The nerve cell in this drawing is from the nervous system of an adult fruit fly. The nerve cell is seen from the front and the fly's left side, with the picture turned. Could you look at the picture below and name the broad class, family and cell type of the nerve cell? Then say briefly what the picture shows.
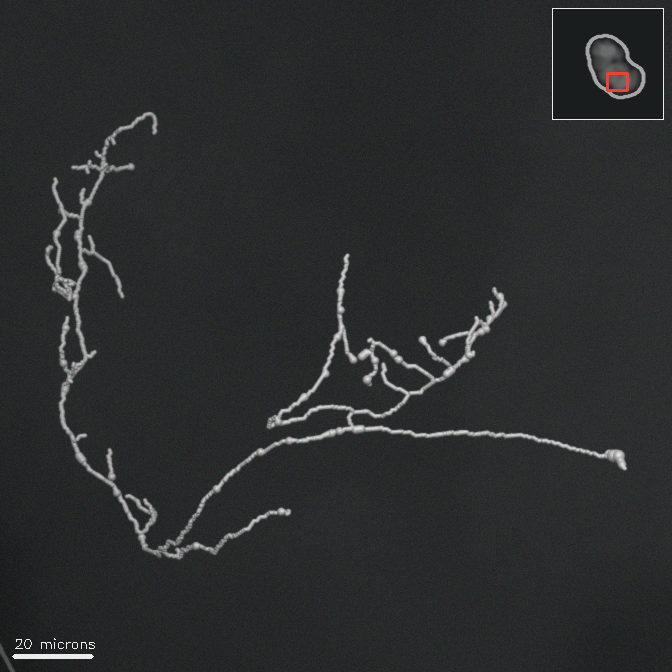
It is a central-brain intrinsic neuron. The family is hemilineage EBa1. The cell type is ATL009. By the scale bar it is about 150 microns wide in this view. The picture shows dozens of branch ends.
